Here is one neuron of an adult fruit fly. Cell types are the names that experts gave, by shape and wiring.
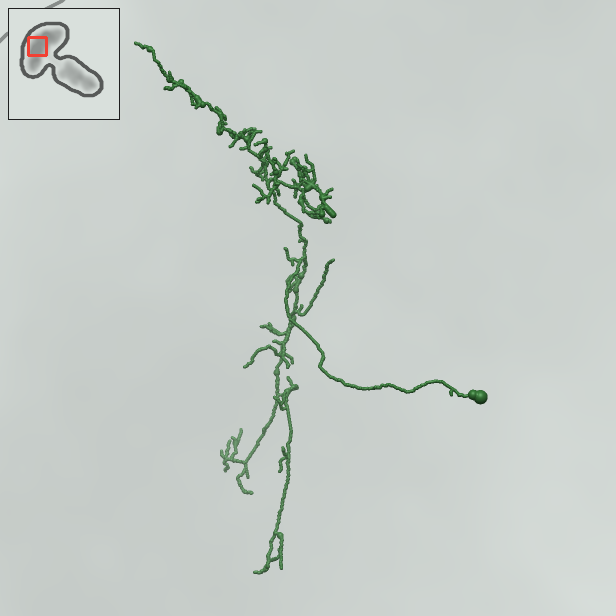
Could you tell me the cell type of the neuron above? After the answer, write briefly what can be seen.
The cell type is SMP416. Its broad class is central-brain intrinsic neuron. It is in the brain and does not reach the nerve cord. The picture shows dozens of branch ends.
